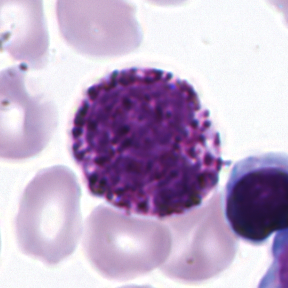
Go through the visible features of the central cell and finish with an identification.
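Round outline. Granules lie over the nucleus, hiding its outline, and reach right out to the cell edge. No nucleolus seen. Basophil.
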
